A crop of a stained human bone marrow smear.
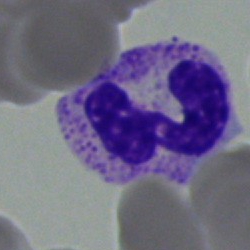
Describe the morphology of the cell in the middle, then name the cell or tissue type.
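Irregular in outline, the cell has somewhat angular edges. Its nucleus is curved into a U shape opening toward the top, with dense, dark purple chromatin and no visible nucleoli. The cell is a band neutrophil.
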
